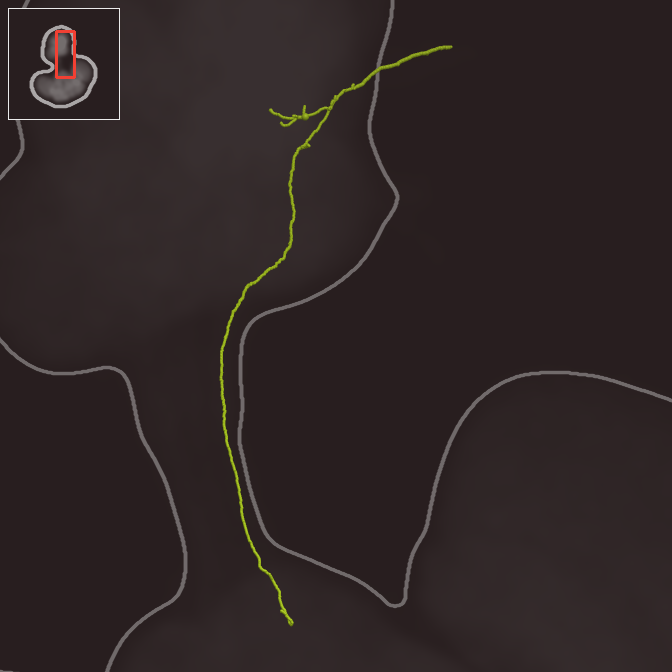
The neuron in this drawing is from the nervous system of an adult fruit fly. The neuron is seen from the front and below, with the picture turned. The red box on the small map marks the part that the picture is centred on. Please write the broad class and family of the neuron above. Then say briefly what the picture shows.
Its broad class is sensory neuron ascending to the brain. Its family is called class mechanosensory proprioceptive. As drawn here it is more than twice as tall as it is wide.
